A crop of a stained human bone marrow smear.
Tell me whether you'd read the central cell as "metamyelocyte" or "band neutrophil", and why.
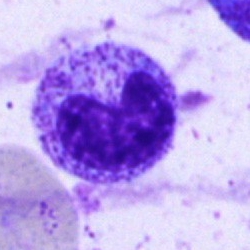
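Metamyelocyte is the answer.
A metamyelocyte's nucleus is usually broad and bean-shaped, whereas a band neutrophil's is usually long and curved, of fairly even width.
Here a notch in the upper edge gives the nucleus a kidney shape. The chromatin is dark purple and condensed. Purple granules are scattered through the cytoplasm around the nucleus.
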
